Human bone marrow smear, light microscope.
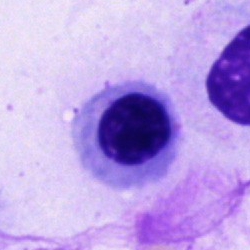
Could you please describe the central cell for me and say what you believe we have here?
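The nucleus lies off-centre, toward the right side of a round, smooth cell. The rim of cytoplasm is widest to the left of the nucleus, and no granules are seen in it. The cell is an erythroblast.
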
